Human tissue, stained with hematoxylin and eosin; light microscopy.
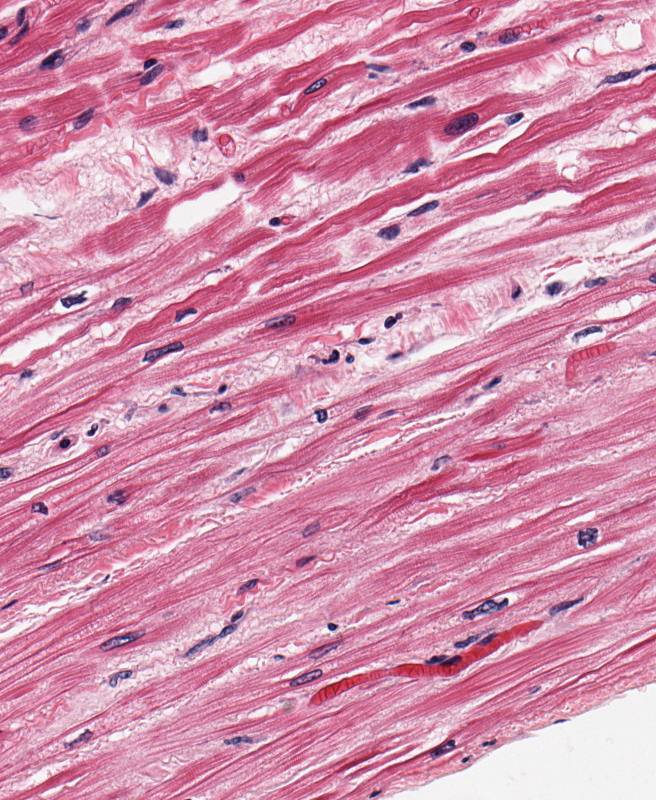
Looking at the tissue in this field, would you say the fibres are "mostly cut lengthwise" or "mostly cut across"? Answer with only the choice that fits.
Mostly cut lengthwise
